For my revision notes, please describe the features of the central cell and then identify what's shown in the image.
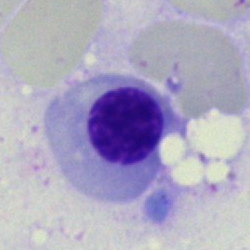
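See how the nucleus sits off-centre, over toward the upper right? Its chromatin is dark purple and coarsely clumped. The cytoplasm is broadest on the left side of the nucleus, and it's a pale grey-blue. That's an erythroblast.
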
